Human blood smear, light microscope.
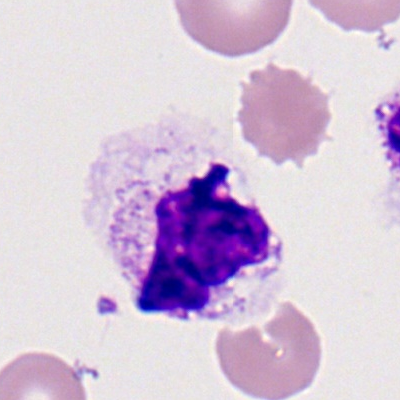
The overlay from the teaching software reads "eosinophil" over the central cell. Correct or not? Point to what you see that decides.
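Granules: fine, pinkish-purple, scattered through the cytoplasm; these favour segmented neutrophil and go against eosinophil.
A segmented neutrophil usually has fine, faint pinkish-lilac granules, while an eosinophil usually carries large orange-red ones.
Chromatin: dark purple, clumped; fits either name.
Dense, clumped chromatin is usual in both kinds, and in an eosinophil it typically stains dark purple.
Nucleoli: none visible; in keeping with segmented neutrophil.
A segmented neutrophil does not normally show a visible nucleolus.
Also seen: irregular, folded nuclear outline; abundant pale greyish-lilac cytoplasm; faint, irregular cell border, most so at upper left. Verdict: not eosinophil; the cell is a segmented neutrophil.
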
